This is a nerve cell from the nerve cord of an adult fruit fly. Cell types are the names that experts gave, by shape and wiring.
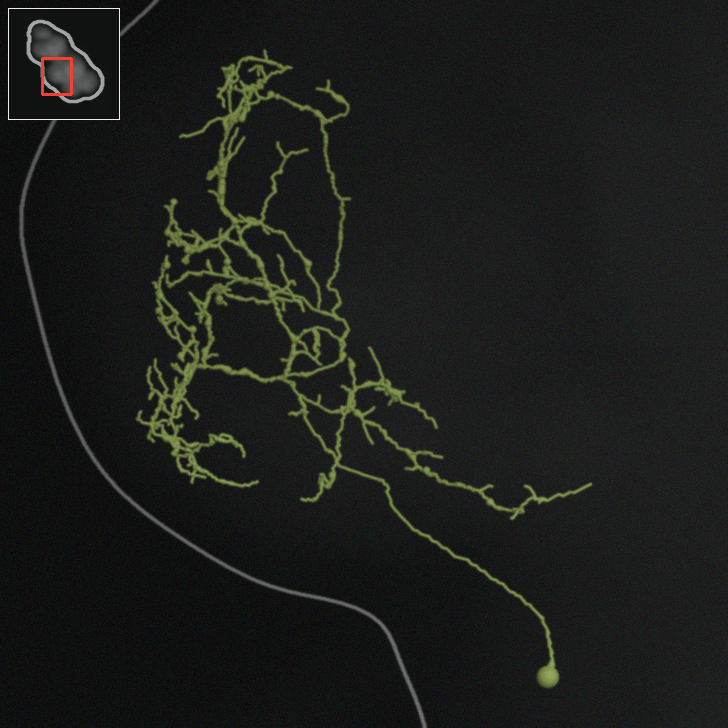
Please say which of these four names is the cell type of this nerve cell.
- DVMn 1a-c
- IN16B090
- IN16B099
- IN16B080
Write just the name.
IN16B090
